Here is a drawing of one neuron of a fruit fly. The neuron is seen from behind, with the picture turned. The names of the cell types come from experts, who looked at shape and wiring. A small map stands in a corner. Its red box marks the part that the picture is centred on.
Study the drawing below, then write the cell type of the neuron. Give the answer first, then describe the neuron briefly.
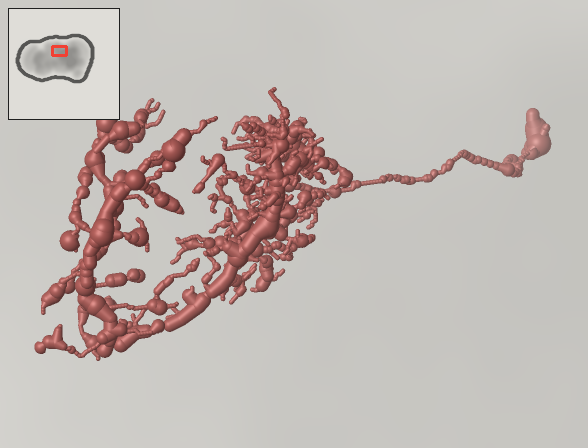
Its cell type is l2LN21. It is a central-brain intrinsic neuron. The picture shows dozens of branch ends. As drawn here it is wider than it is tall.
